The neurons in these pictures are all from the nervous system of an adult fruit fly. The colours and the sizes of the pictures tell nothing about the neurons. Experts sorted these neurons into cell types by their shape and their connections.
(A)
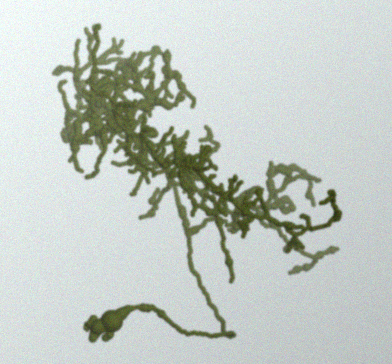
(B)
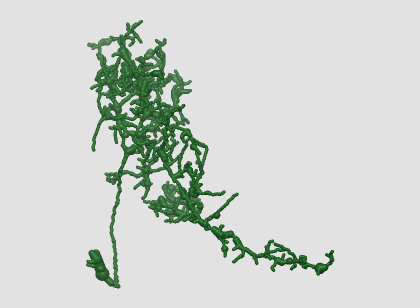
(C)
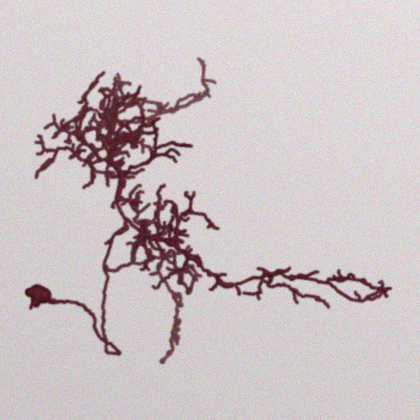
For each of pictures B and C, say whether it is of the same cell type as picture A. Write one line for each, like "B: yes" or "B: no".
B: yes
C: yes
